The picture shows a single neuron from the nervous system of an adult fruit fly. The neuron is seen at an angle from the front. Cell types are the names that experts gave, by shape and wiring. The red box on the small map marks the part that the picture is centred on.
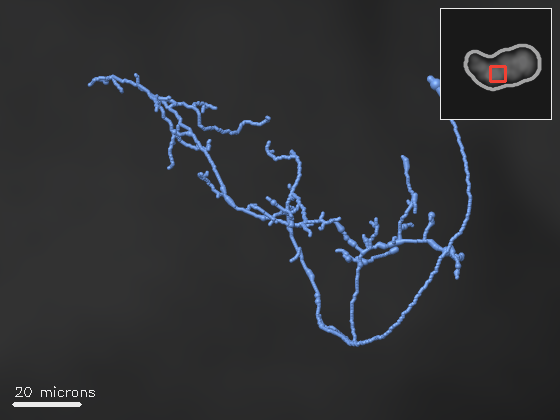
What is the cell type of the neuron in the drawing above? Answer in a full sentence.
The cell type is IN09A077.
